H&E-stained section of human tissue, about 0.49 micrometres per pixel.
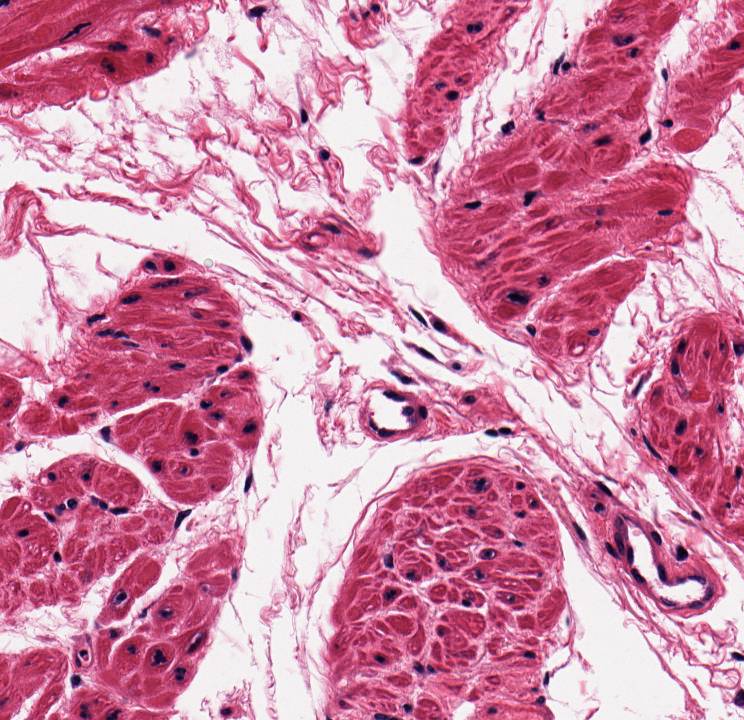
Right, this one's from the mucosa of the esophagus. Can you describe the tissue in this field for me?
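First, the muscle fibres: dark oval nuclei sit centrally, not at the edges, within deep, even pink-red cytoplasm. Between bundles, loose connective tissue holds thin wavy pink collagen fibres, wide clear spaces, few spindle-shaped nuclei, and small thin-walled vessels, one near the centre, one lower right.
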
